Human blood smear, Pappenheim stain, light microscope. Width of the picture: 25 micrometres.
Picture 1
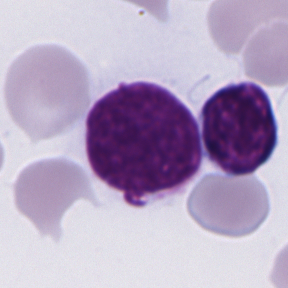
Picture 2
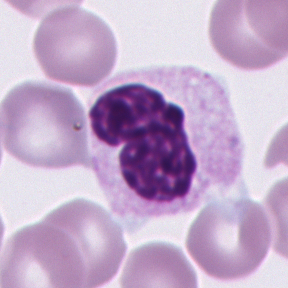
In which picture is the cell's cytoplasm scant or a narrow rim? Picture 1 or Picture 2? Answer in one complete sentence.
The cell shown in picture 1 is mostly filled by its nucleus.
